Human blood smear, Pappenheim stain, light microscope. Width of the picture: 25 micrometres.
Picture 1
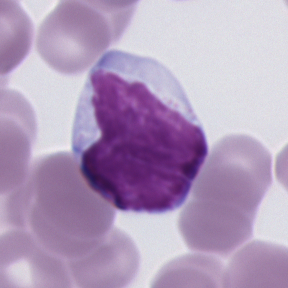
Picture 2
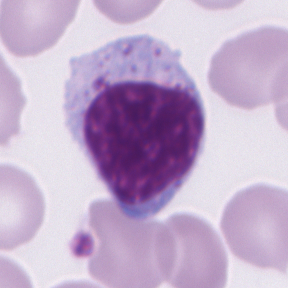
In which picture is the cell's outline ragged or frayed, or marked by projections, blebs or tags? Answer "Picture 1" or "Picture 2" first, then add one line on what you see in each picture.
Picture 2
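What picture 1 shows: The cell outline is a smooth oval, taller than it is wide.
What picture 2 shows: The cell's upper left edge is irregular and finely ragged rather than smooth.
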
